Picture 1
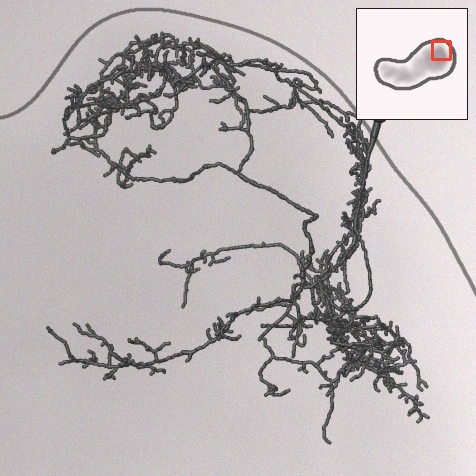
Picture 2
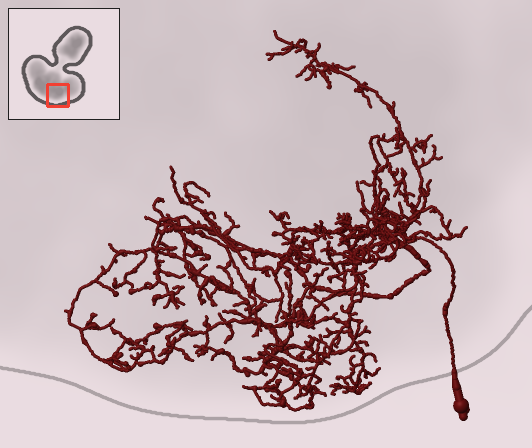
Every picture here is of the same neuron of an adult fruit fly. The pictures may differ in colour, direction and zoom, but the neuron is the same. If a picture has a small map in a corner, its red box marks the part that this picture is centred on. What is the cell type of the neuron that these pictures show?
SLP061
